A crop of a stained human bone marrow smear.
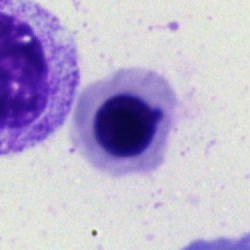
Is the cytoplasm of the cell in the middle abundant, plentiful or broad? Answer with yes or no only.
Yes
